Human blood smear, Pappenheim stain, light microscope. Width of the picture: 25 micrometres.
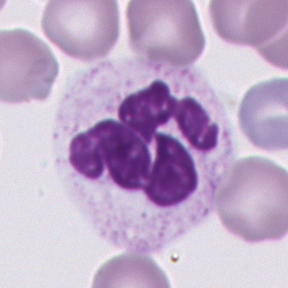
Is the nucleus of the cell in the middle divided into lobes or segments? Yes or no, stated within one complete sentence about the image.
Yes, within this cell the nucleus is divided into lobes.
